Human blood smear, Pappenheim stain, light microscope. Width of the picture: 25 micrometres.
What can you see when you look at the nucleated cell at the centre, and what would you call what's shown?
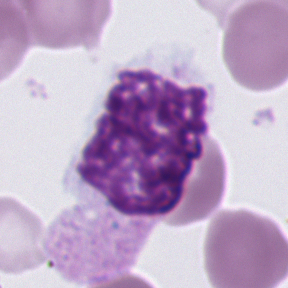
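Nuclear outline: irregular and folded, with several notches. Chromatin: dark purple, coarsely clumped, with small pale gaps. Nucleoli: none seen. Cytoplasmic edge: faint and ragged, most visibly at the top. Identification: segmented neutrophil.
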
